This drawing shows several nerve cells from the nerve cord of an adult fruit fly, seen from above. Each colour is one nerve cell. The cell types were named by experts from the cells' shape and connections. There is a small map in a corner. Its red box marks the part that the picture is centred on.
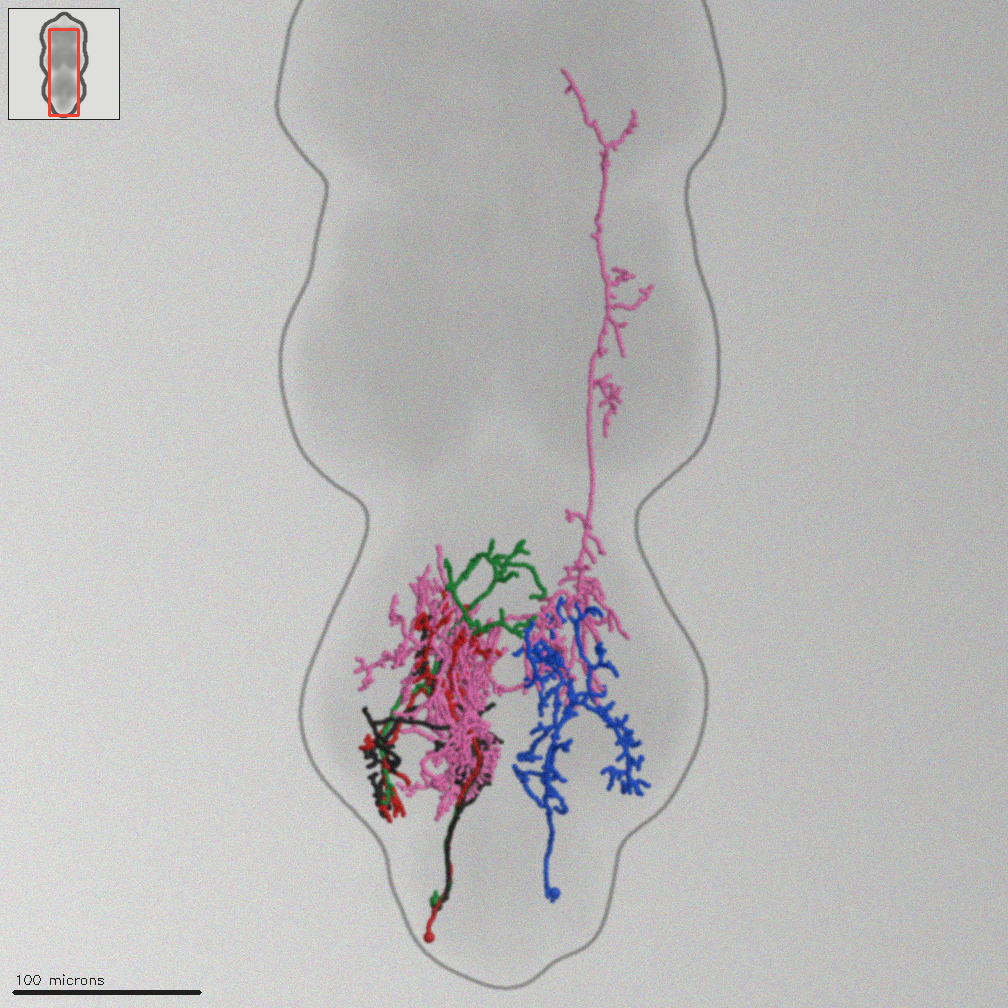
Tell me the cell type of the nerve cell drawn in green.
IN21A093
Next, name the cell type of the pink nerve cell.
INXXX065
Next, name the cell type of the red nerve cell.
IN21A071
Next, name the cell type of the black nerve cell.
IN21A051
